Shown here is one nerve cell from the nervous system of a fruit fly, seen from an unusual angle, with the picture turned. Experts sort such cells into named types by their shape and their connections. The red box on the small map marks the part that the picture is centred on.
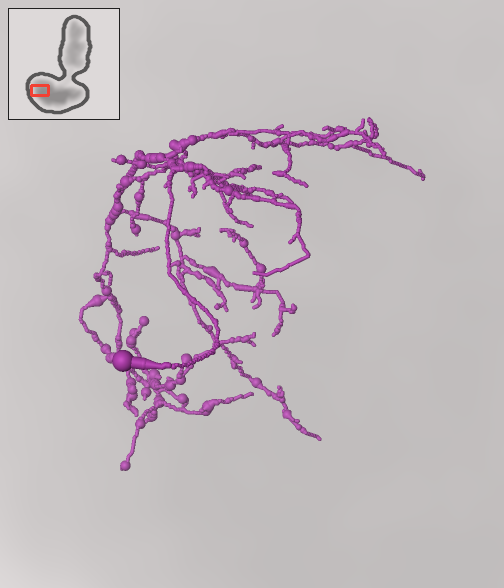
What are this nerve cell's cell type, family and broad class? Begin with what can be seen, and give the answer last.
It lies in the brain. The cell body is on the left of the picture. Dozens of branch ends can be seen. The cell type is CB3141. The family is hemilineage SLPpl3. It is a central-brain intrinsic neuron.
